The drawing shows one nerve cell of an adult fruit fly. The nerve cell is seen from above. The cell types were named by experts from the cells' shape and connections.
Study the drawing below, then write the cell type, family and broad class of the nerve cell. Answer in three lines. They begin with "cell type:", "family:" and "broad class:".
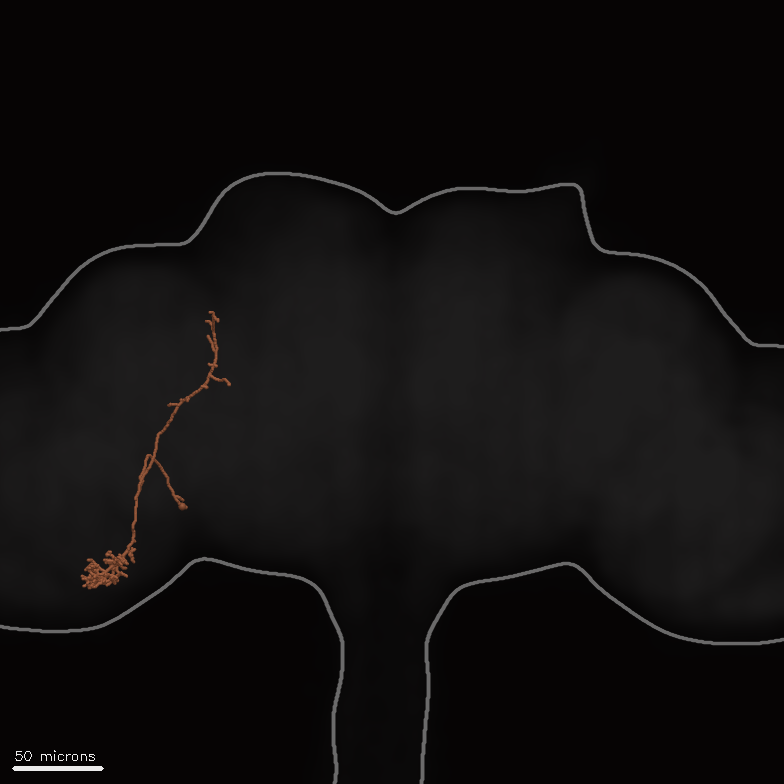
cell type: LC31a
family: LC
broad class: visual projection neuron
